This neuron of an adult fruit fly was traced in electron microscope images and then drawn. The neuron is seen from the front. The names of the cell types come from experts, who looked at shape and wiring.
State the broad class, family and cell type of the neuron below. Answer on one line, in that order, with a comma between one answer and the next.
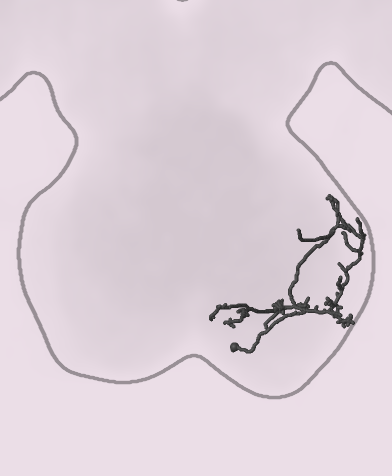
nerve-cord intrinsic neuron, hemilineage 04B, IN04B111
